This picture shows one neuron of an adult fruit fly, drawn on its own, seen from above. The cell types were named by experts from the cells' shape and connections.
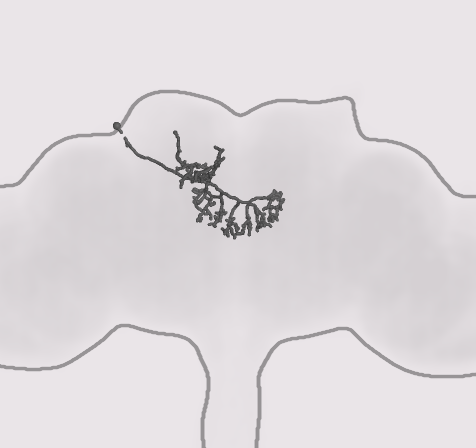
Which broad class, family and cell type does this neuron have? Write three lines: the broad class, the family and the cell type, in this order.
central-brain intrinsic neuron
hemilineage AOTUv4_ventral
FB4Q_b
